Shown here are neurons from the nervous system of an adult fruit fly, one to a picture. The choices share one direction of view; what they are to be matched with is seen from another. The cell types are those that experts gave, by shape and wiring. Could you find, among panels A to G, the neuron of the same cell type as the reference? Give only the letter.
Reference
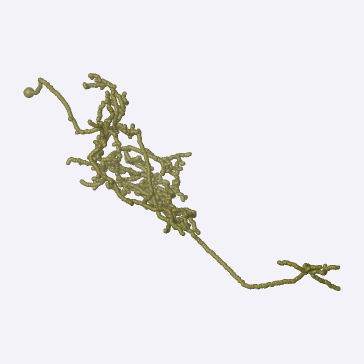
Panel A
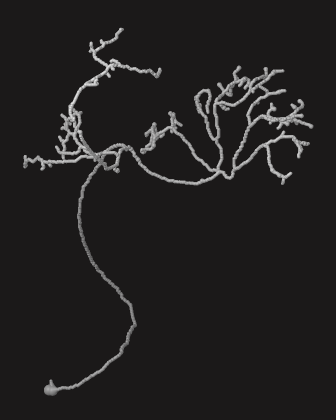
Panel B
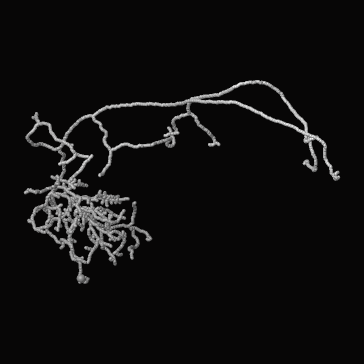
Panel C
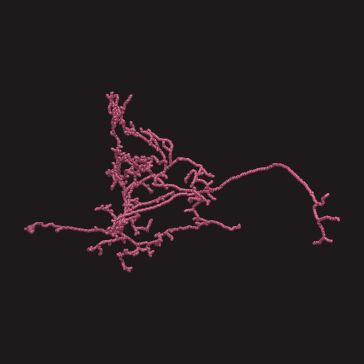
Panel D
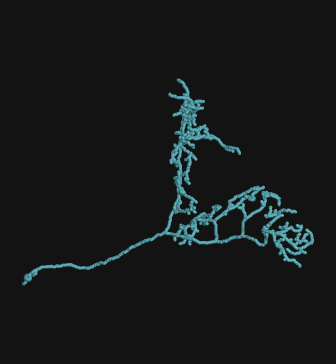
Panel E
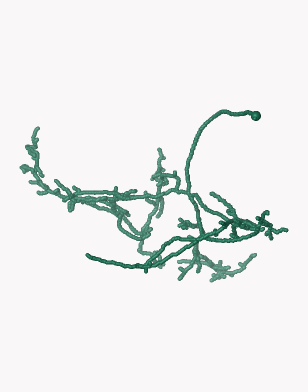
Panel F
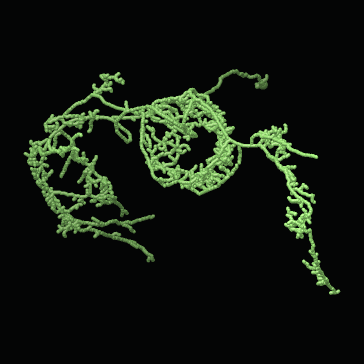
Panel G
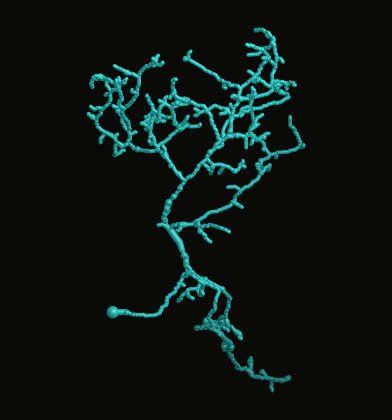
C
